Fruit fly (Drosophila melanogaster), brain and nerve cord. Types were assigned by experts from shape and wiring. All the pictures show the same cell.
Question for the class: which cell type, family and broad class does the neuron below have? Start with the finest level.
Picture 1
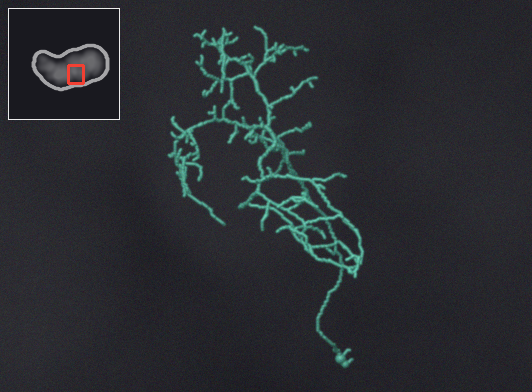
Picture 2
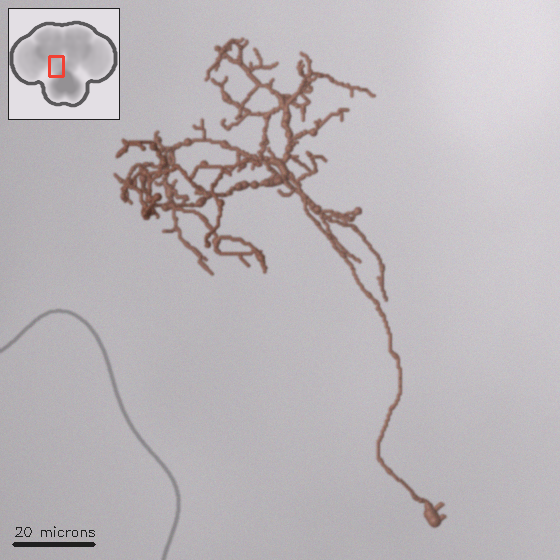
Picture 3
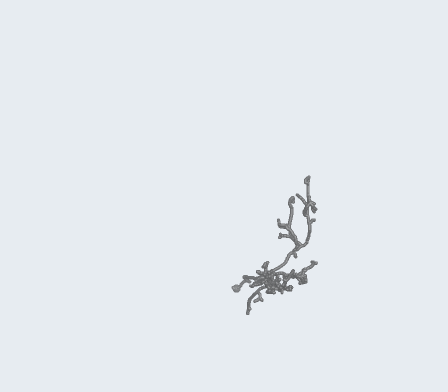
IPS001; hemilineage LB3; central-brain intrinsic neuron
